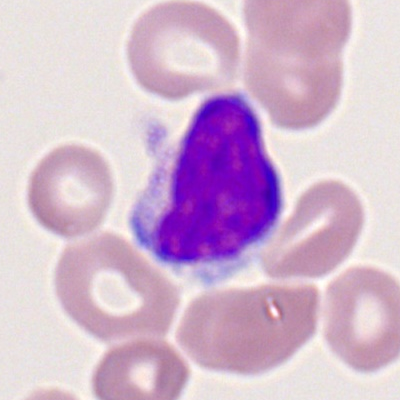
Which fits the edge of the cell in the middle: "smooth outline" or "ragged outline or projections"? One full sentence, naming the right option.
The outline of the cell is rough, not smooth.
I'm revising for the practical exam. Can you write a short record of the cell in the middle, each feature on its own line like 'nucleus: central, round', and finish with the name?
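Nucleus: single unlobed mass filling most of the cell
Chromatin: dark purple and clumped, with scattered paler patches
Cytoplasm: narrow rim, mainly on the left and lower sides of the nucleus
Cytoplasm colour: pale blue
Name: lymphocyte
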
